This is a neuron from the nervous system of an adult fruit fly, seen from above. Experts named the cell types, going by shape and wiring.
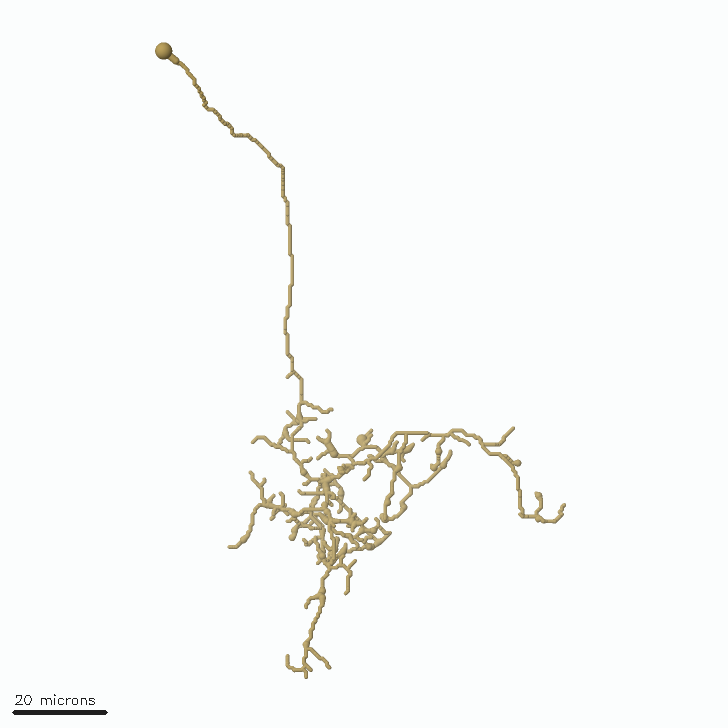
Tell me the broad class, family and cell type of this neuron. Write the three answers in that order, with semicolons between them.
nerve-cord intrinsic neuron; hemilineage 09A; IN09A075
